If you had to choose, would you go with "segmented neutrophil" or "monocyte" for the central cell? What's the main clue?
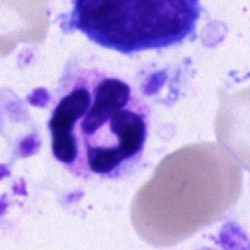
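This is a segmented neutrophil. Its nuclear lobes curve around a pale central area of cytoplasm.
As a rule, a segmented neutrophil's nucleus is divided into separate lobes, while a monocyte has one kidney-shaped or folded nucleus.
The cytoplasm is pale pinkish-lilac.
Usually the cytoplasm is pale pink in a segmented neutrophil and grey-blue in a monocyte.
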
